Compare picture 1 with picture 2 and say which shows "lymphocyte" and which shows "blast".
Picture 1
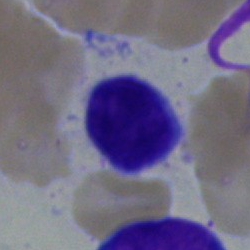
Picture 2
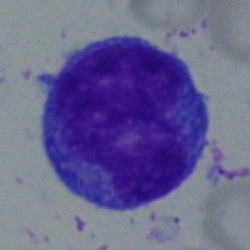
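Picture 1: lymphocyte. Picture 2: blast. Chromatin: dense throughout and dark purple-blue in picture 1; finely stippled with a few paler patches in picture 2.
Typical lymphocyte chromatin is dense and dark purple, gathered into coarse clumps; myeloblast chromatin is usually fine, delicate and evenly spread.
Nucleoli: none seen in picture 1. Picture 2 otherwise: outline roughly round; nucleus fills most of the cell; cytoplasm deep blue, rim widest at lower left; small cytoplasmic tag projecting from upper left edge. Picture 1 neighbour: red cell directly below, nearly touching.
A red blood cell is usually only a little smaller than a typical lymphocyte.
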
